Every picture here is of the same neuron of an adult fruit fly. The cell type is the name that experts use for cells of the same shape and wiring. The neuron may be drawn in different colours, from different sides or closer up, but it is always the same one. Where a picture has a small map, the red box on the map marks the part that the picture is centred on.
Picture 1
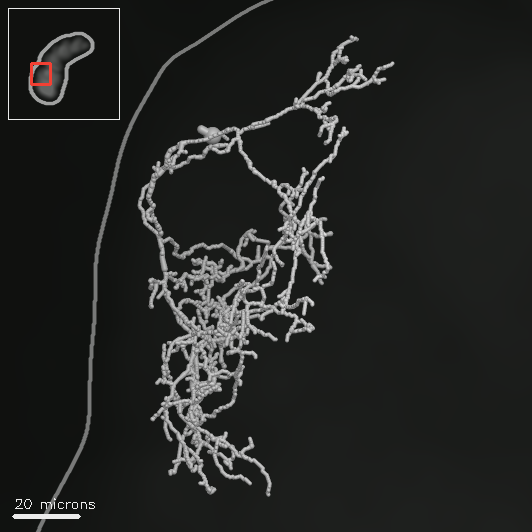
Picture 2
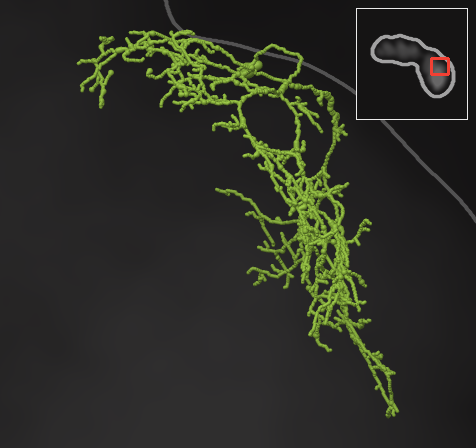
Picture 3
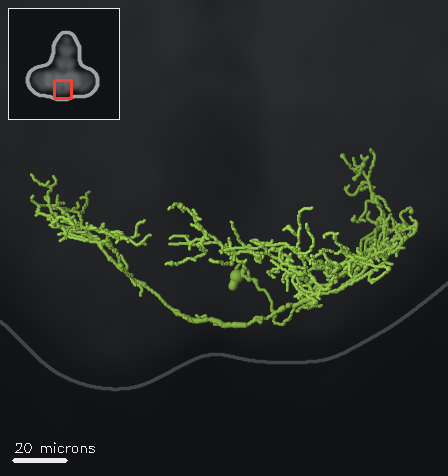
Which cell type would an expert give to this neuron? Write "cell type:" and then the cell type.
cell type: GNG204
